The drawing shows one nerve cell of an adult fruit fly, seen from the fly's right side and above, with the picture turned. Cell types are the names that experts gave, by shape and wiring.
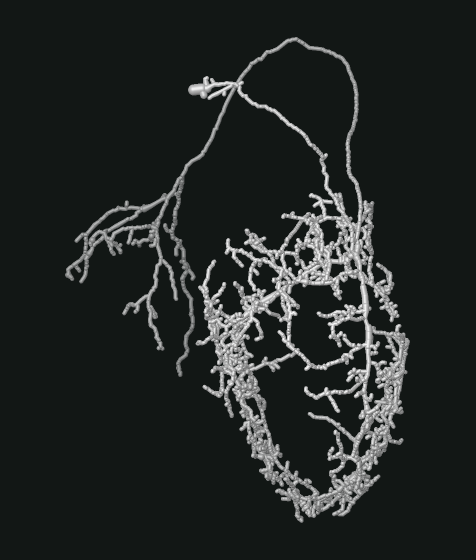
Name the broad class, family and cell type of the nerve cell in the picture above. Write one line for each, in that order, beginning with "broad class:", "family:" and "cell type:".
broad class: nerve-cord intrinsic neuron
family: hemilineage 18B
cell type: IN18B006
